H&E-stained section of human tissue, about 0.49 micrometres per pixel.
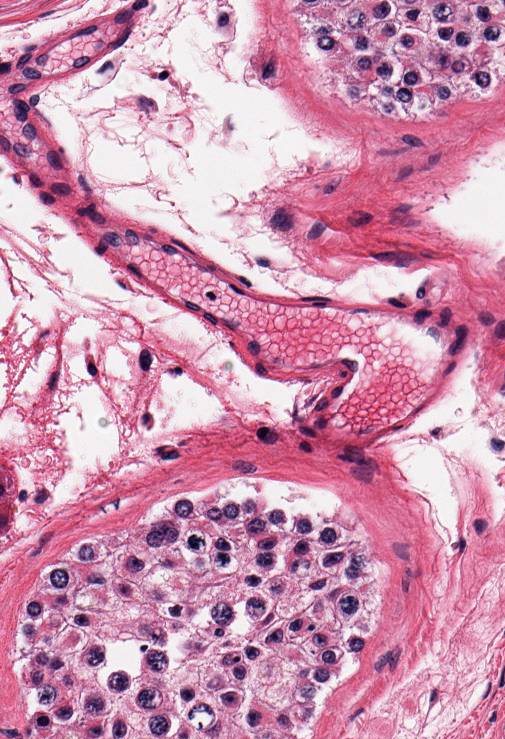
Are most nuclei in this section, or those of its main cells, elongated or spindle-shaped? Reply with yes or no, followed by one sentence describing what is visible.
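No. The tubules contain many rounded cells with large round nuclei, some showing coarse, clumped dark chromatin.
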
